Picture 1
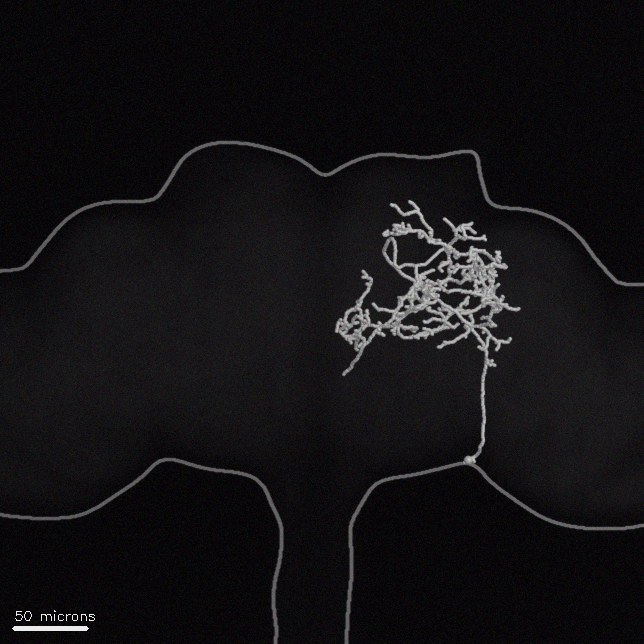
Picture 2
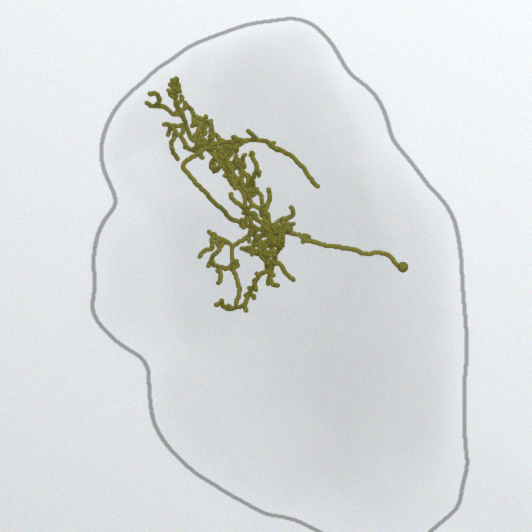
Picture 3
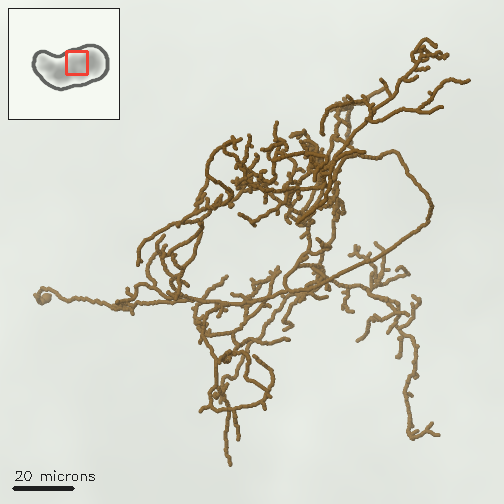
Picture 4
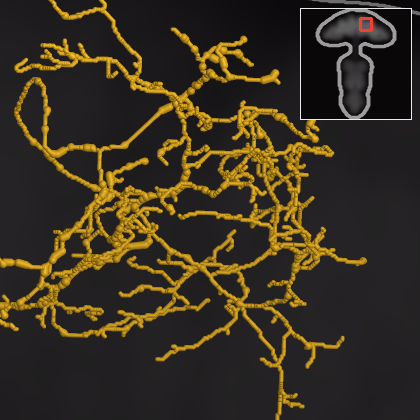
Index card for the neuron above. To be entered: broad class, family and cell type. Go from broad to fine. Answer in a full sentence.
A central-brain intrinsic neuron of hemilineage VLPl&p1_posterior, type aIPg2.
